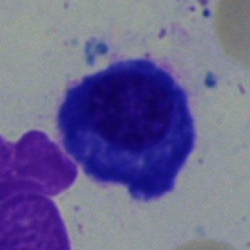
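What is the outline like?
Irregular and bumpy, not smoothly round.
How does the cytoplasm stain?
Intense deep blue.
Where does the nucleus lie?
Toward the upper part of the cell, with the widest cytoplasm band along its lower side.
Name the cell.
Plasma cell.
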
